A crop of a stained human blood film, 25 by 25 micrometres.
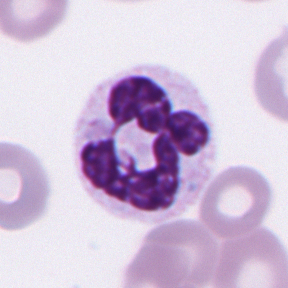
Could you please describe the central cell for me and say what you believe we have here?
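Outline smooth, roughly round. Nucleus divided into several separate lobes, set in a ring around a pale central area. Moderate rim of pale pinkish cytoplasm around the nucleus. Segmented neutrophil.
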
